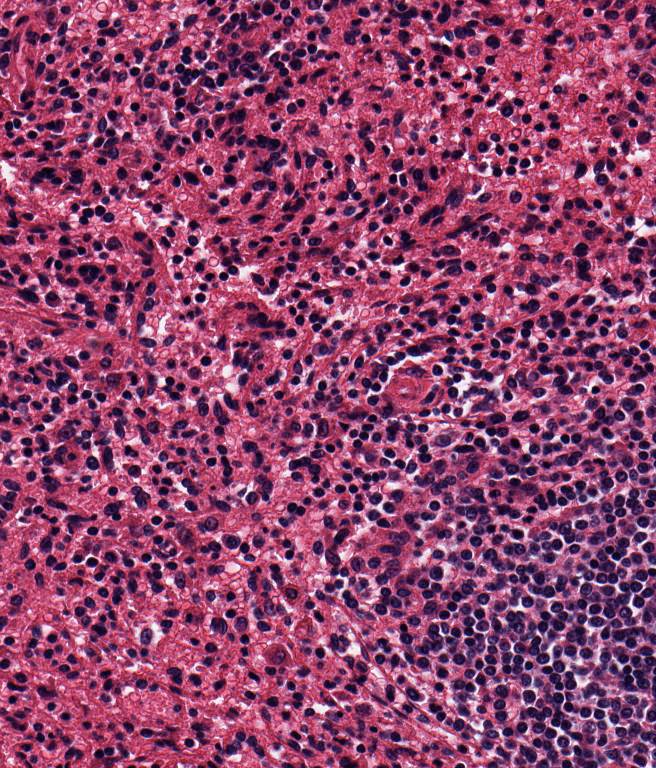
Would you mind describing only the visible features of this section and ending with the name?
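Lower right: dense zone, mainly small lymphocytes with round dark nuclei, scant cytoplasm. Pinker area: many small round dark nuclei scattered on eosinophilic background. Left and middle: spindle-shaped nuclei among them. Just right of centre: a small vessel with concentric cells around it. This is spleen.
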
